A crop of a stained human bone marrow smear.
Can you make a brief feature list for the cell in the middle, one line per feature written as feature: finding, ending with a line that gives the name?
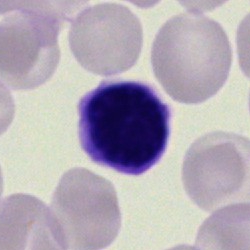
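Chromatin: very dark purple, densely packed, faint darker clumps I can just make out
Cytoplasm: only a thin pale purple rim, slightly wider on the left
Granules: none visible in the cytoplasm
Vacuoles: none visible in the cell
Name: lymphocyte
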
